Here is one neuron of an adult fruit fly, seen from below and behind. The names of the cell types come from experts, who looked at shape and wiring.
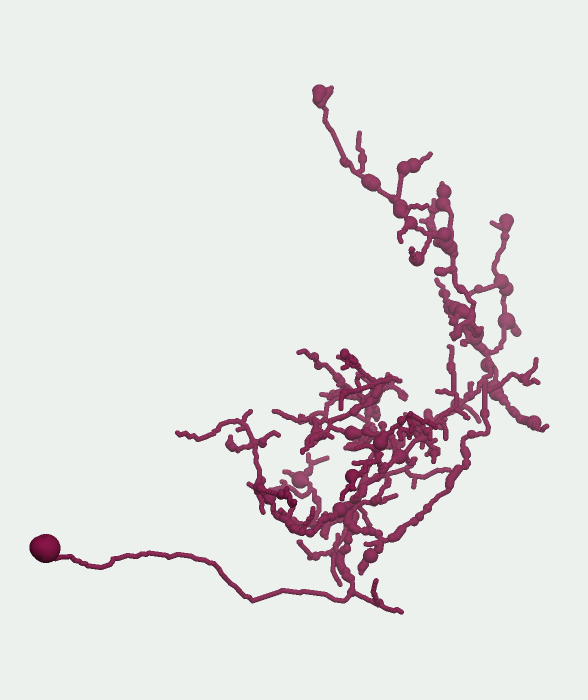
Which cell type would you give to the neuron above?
INXXX438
